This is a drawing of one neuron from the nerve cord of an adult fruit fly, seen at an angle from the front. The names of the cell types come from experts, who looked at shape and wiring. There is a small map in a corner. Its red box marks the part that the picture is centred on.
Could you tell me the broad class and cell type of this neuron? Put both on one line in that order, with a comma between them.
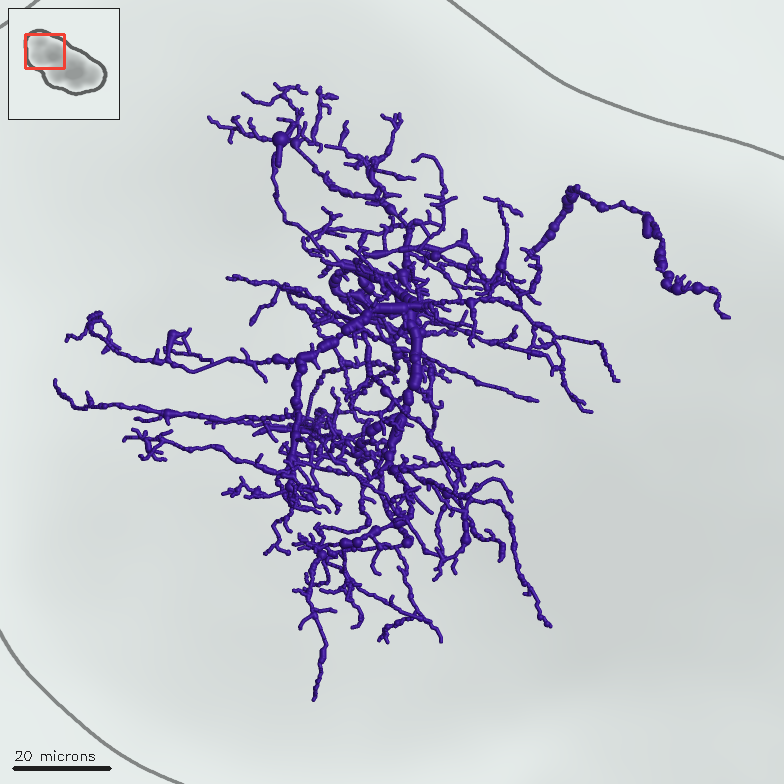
nerve-cord intrinsic neuron, INXXX294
